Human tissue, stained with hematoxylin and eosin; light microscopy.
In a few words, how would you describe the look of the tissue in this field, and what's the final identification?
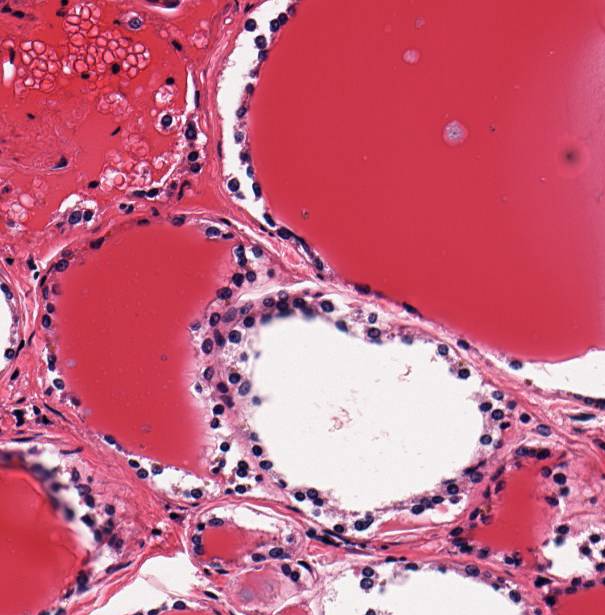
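You've got rounded follicles of varying size set close together, each lined by a single layer of low cuboidal to flattened epithelial cells with small, round, dark-staining nuclei. There's a cluster of red blood cells up in the upper left corner. It's thyroid.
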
